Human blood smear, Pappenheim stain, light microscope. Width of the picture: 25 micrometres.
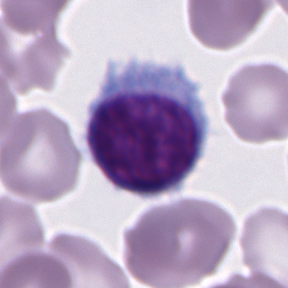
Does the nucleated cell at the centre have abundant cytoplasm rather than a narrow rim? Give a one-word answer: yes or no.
No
